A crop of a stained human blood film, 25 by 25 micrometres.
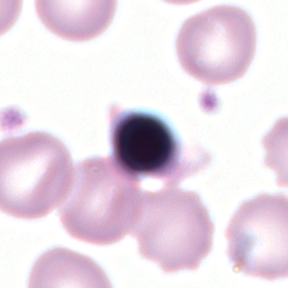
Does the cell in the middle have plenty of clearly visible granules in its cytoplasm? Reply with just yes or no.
No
